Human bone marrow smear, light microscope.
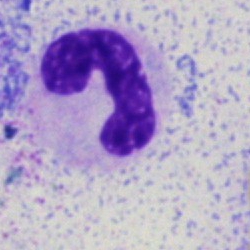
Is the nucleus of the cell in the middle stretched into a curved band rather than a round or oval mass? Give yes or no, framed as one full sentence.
Yes, what the nucleus forms is a curved band, not a set of separate lobes.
